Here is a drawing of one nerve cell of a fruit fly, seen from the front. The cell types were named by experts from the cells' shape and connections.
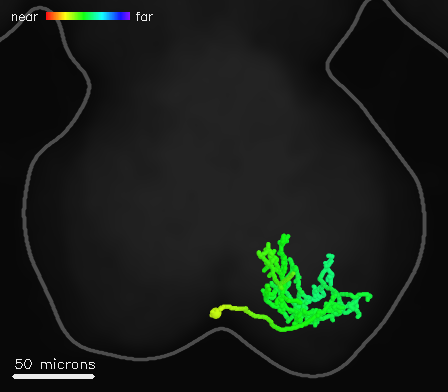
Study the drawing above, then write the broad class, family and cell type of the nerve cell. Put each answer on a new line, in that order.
nerve-cord intrinsic neuron
hemilineage 13B
IN13B042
